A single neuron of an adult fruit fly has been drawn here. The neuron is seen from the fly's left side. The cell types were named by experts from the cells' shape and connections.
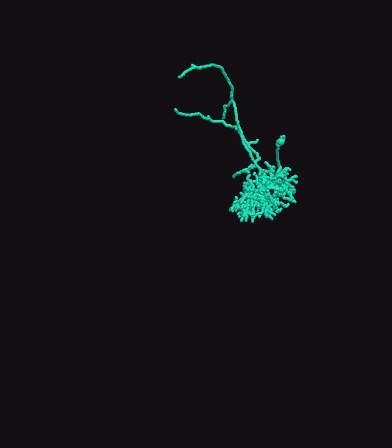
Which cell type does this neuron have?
LoVP57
